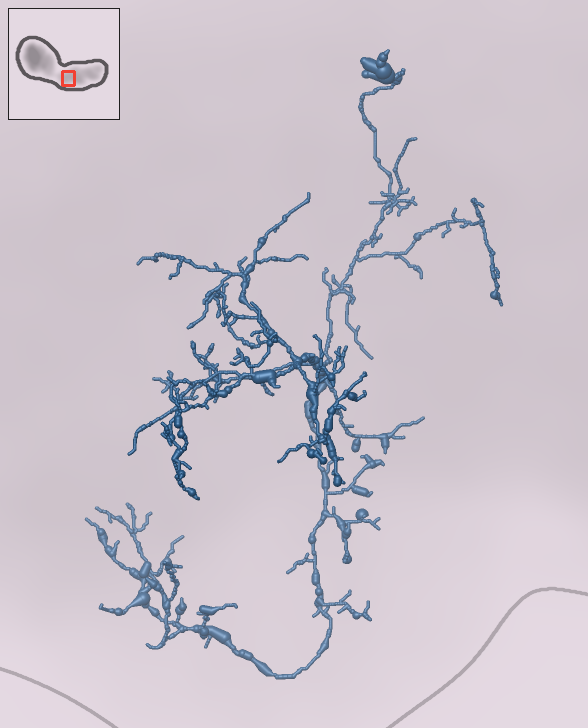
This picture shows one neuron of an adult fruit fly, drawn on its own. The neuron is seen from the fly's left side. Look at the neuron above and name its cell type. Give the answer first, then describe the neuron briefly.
It is of cell type IN19A059. It is a nerve-cord intrinsic neuron. In this view it is taller than it is wide.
